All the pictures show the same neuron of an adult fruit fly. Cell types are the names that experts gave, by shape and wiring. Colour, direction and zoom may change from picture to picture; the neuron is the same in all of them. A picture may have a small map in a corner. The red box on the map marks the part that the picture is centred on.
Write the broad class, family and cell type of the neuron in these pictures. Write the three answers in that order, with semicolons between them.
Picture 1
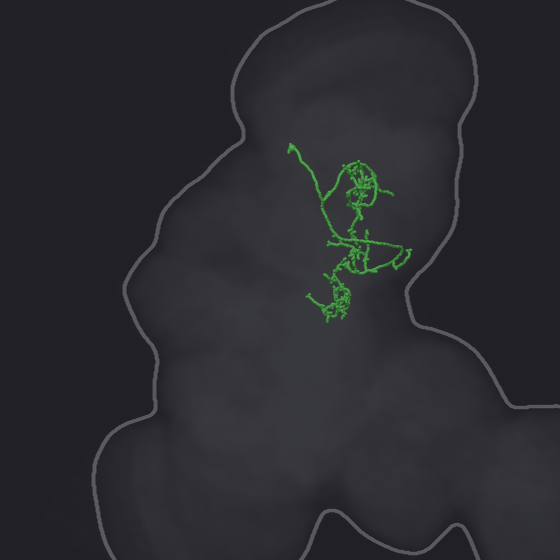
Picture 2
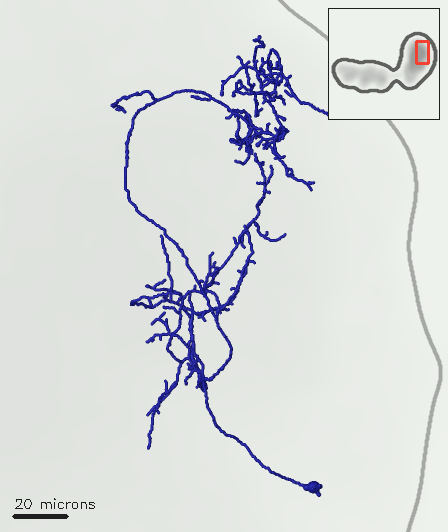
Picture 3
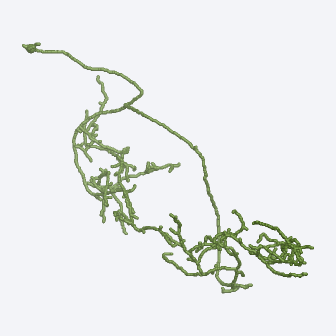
central-brain intrinsic neuron; hemilineage CREl1; SMP172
